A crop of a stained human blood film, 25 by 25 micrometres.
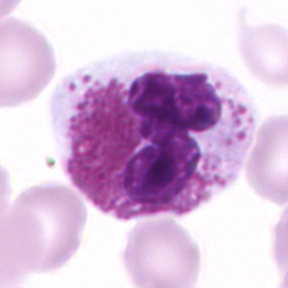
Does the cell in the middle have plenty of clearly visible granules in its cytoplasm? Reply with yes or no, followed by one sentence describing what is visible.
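Yes. The cytoplasm holds many coarse reddish-pink granules.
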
